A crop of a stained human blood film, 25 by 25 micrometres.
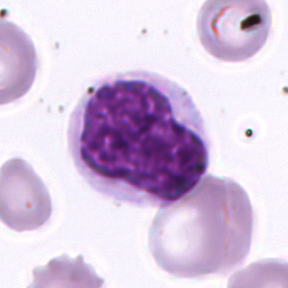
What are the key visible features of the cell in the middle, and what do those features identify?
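Starting with the outline, the cell is roundish and smooth, about 12 micrometres across. Next, the irregular nucleus, about 12 by 9 micrometres, has a shallow indentation along its upper border and fills about 70% of the cell's area. Its chromatin is coarse and clumped, dark purple with paler streaks between the clumps. Last, the cytoplasm forms a pale lilac-grey rim, widest on the upper right. The cell is a metamyelocyte.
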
